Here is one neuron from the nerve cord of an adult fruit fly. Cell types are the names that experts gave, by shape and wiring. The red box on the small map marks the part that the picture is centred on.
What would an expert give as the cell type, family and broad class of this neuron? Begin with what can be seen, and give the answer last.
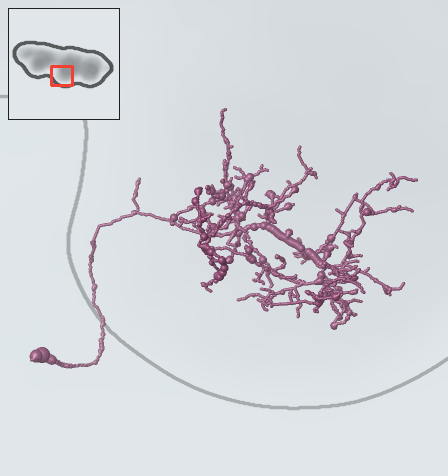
Dozens of branch ends can be seen. As drawn here it is wider than it is tall. It is of cell type IN20A.22A067. The family is hemilineage 20A.22A. It is a nerve-cord intrinsic neuron.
